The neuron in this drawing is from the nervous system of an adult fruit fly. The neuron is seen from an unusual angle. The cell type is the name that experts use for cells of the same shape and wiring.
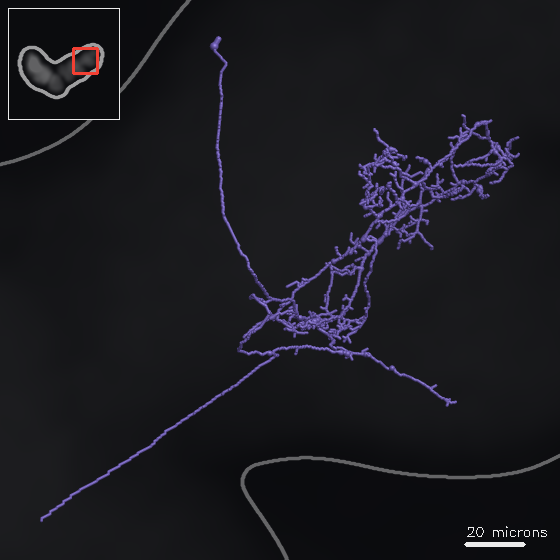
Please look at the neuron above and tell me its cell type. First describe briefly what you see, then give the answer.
The cell body can be seen at the top of the picture. By the scale bar it is about 170 microns tall in this view. Dozens of branch ends can be seen. This is a nerve-cord intrinsic neuron. Its cell type is IN23B064.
